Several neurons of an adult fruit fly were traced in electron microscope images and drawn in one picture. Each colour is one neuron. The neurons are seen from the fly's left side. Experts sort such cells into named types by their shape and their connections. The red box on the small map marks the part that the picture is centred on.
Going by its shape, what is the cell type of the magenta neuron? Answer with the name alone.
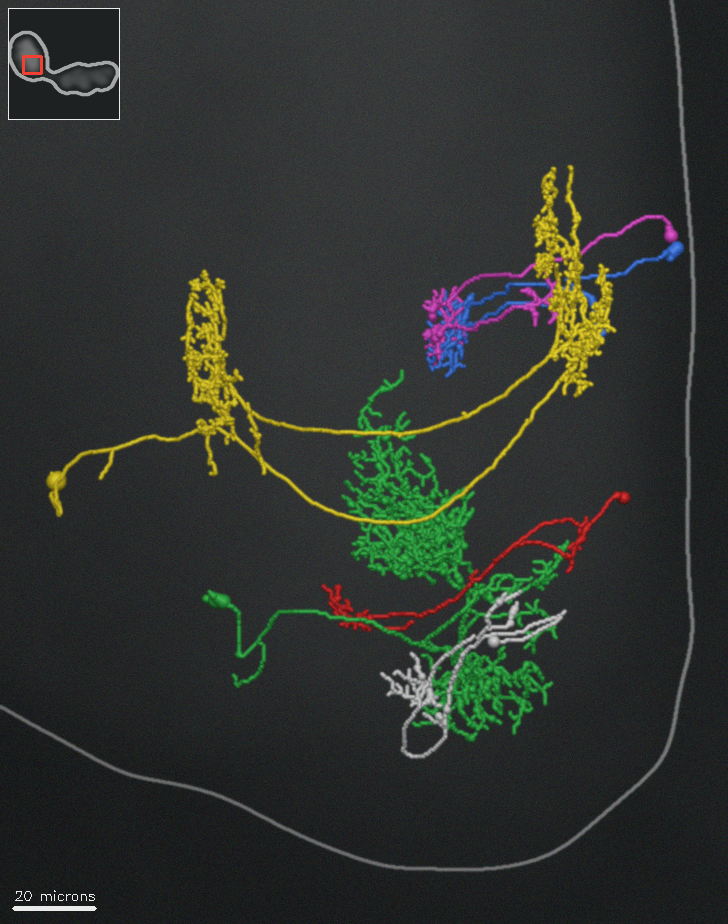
T4a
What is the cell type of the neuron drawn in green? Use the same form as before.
TmY19a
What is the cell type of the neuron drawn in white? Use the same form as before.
T4b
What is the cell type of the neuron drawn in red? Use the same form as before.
T4d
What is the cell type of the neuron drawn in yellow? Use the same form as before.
TmY15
